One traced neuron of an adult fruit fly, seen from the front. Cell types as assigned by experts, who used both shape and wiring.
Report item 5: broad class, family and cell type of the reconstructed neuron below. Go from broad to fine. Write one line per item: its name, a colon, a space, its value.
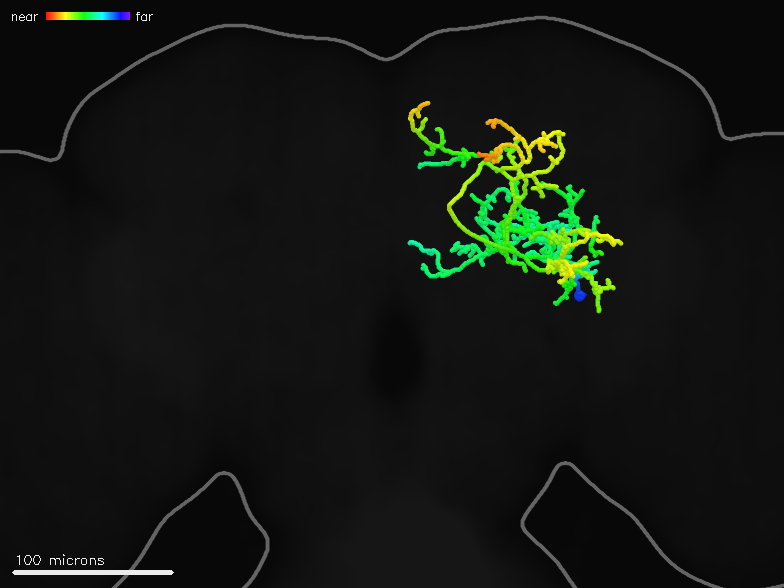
broad class: central-brain intrinsic neuron
family: hemilineage VLPl&p1_posterior
cell type: aIPg_m3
